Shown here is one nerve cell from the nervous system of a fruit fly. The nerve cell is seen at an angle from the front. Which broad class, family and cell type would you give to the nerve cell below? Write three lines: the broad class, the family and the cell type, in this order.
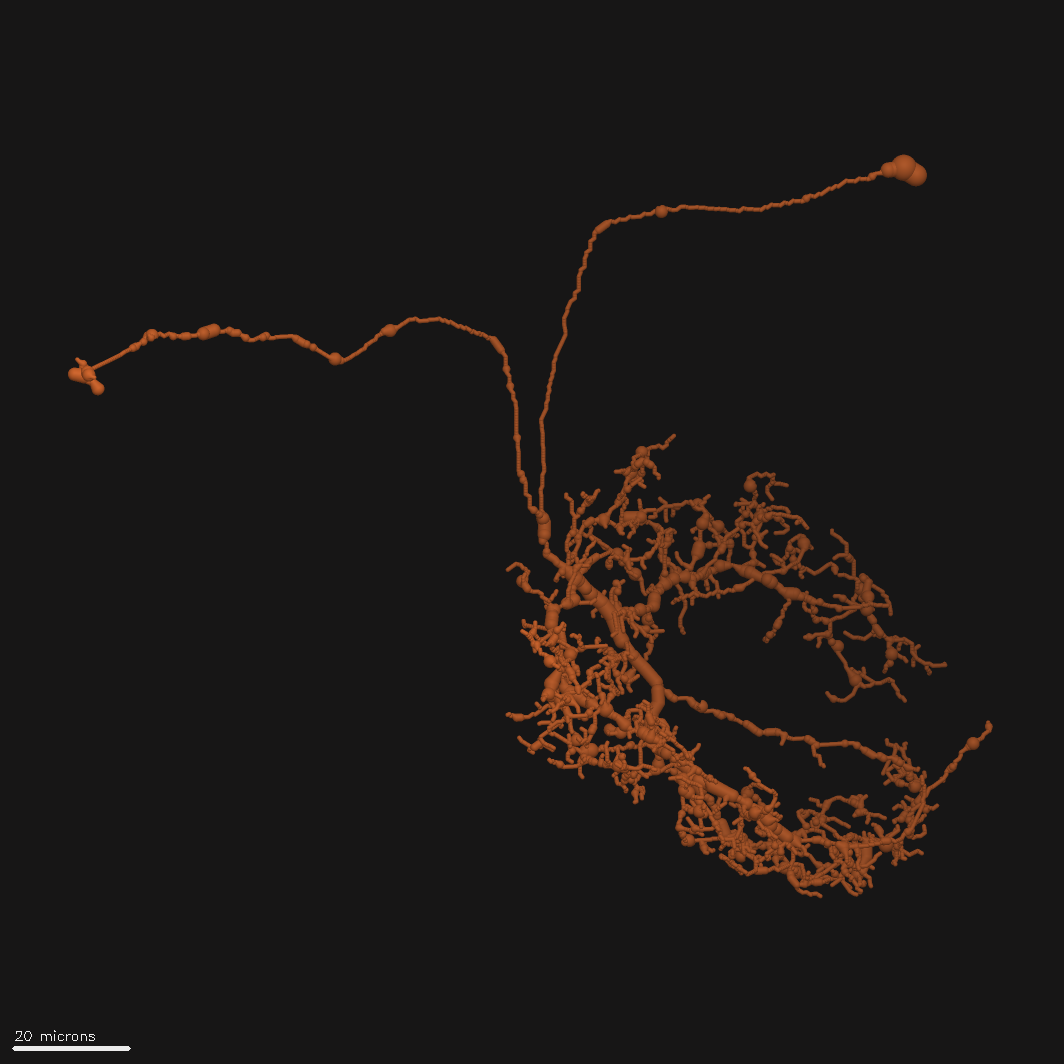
nerve-cord intrinsic neuron
hemilineage 23B
IN23B023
